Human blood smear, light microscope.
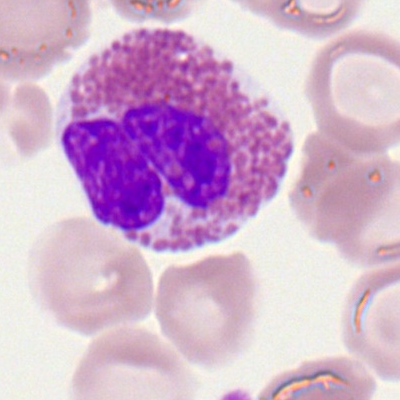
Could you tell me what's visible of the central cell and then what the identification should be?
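Two lobes lying side by side make up the nucleus, which sits in the lower left part of the cell. The chromatin is dark purple and coarsely clumped. Many coarse, round granules pack the cytoplasm. The cell is an eosinophil.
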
